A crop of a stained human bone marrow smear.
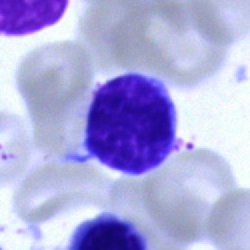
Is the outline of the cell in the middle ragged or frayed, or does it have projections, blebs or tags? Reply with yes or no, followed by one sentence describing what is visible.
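Yes. A small pale blue tag sits at the lower left edge of the cell.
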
